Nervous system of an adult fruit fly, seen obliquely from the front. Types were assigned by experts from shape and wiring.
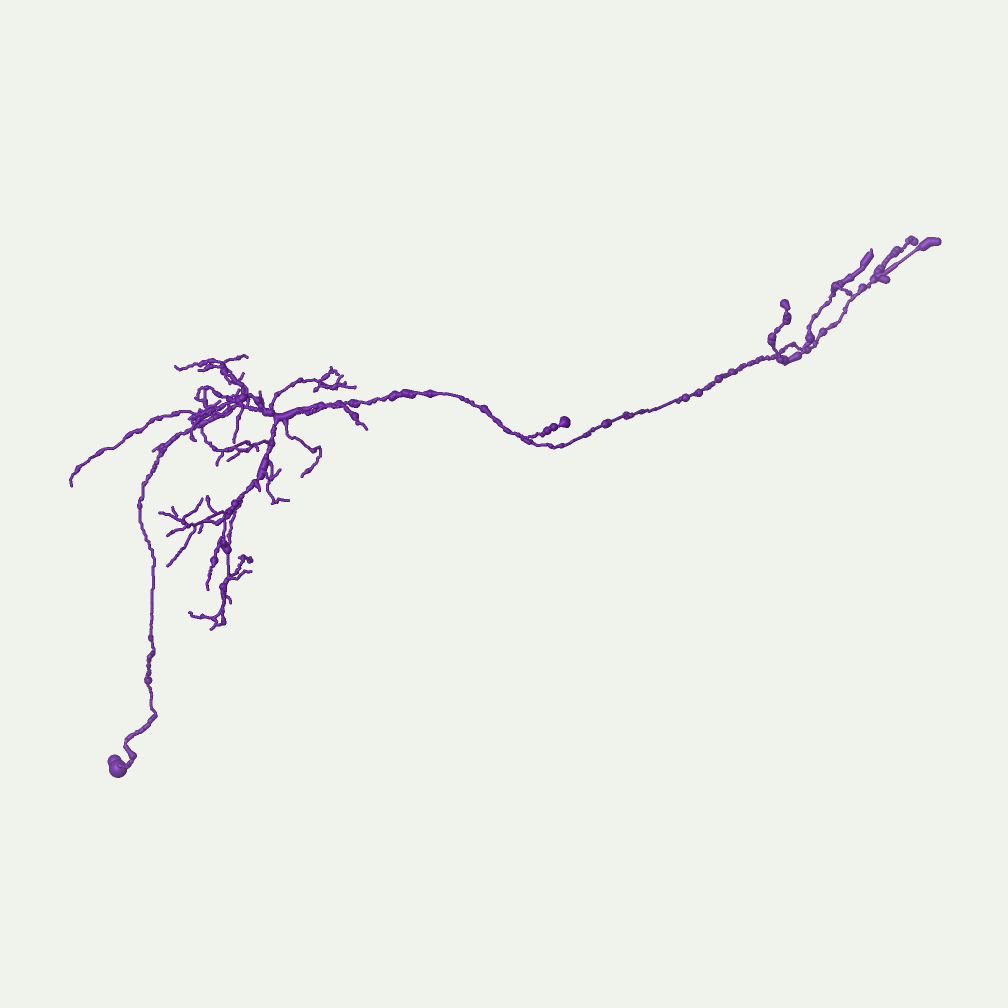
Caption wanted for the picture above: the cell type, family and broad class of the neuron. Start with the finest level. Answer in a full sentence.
Type IN06A059 of hemilineage 06A, a nerve-cord intrinsic neuron.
